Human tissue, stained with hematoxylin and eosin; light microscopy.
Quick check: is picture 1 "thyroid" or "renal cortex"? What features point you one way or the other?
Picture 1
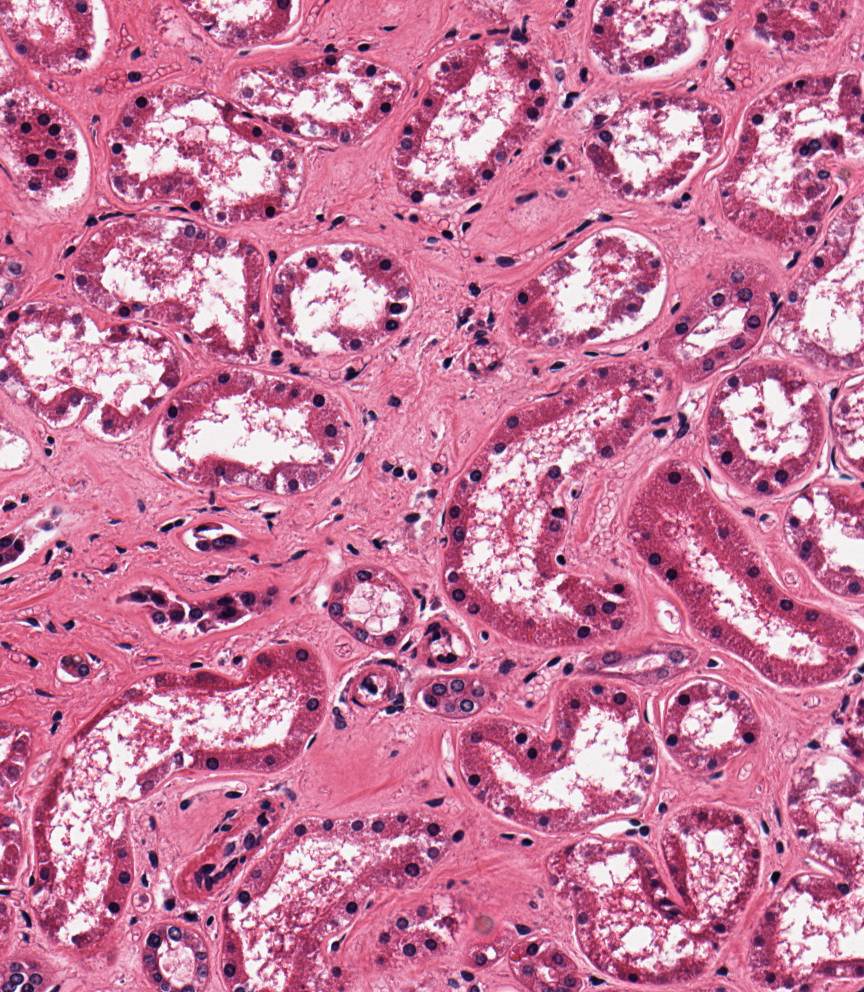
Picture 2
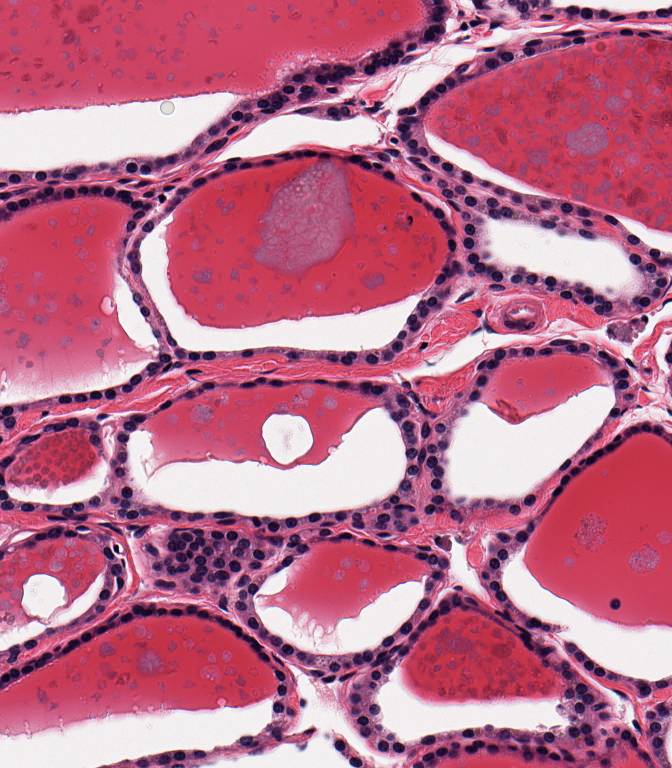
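Renal cortex in picture 1; thyroid in picture 2. Renal cortex: larger tubules lined by a single layer of cuboidal to low columnar cells with abundant granular eosinophilic cytoplasm. One round, dark nucleus per cell, mostly towards the base. Lumens of the larger tubules hold pale, frothy, vacuolated pink material. Stroma between tubules widened by pink collagen fibres with scattered spindle-shaped nuclei. Thyroid: each follicle lined by a single layer of low cuboidal to flattened cells. Nuclei small, round, dark, evenly spaced, without crowding or overlap. No papillary infoldings project into the follicle lumens. Colloid of the upper-centre follicle contains a pale grey-purple granular patch.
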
